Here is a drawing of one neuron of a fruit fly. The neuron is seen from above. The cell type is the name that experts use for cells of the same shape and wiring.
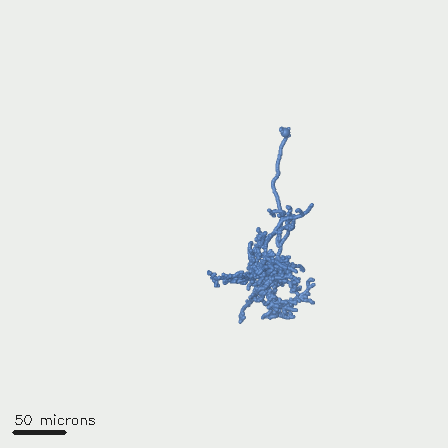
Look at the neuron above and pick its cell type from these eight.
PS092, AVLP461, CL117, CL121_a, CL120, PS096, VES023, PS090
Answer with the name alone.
PS090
